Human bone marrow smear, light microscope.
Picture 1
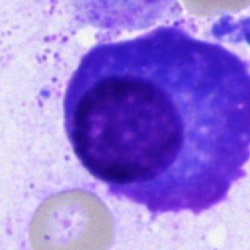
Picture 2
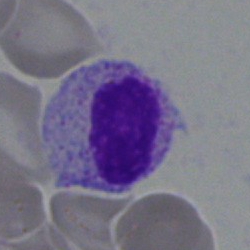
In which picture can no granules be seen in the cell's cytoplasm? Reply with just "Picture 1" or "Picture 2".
Picture 1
